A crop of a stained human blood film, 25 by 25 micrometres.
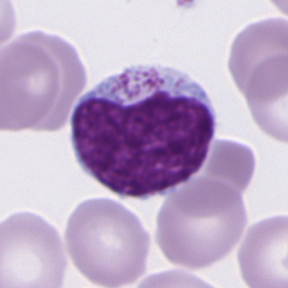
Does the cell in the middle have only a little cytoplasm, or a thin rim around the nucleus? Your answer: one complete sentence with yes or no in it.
Yes, in this cell the cytoplasm is scant.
